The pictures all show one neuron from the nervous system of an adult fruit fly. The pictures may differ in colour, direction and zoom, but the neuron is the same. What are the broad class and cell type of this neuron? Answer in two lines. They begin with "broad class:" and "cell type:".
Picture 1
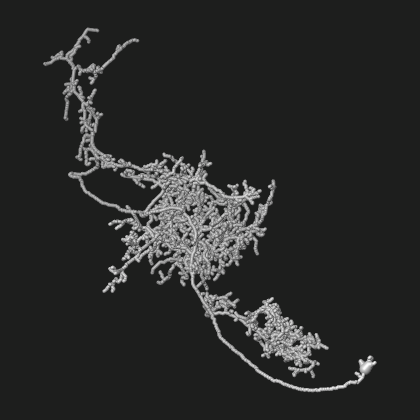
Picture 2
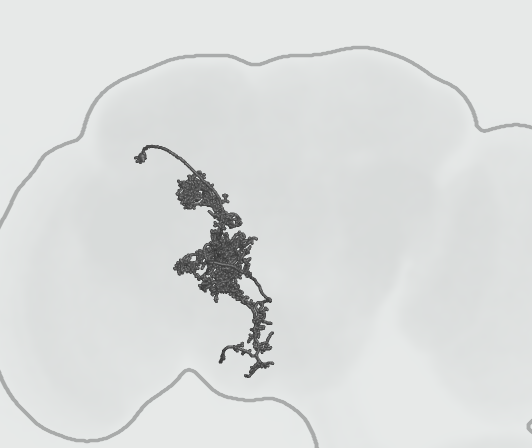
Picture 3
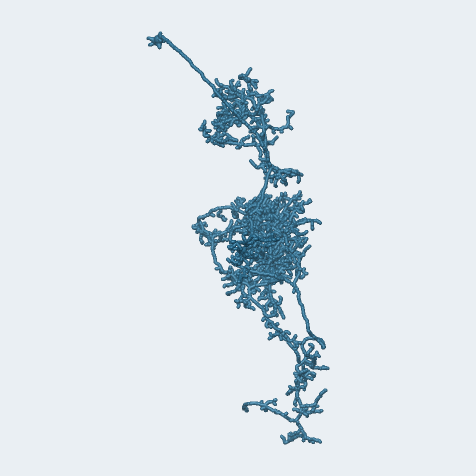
broad class: central-brain intrinsic neuron
cell type: VES005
